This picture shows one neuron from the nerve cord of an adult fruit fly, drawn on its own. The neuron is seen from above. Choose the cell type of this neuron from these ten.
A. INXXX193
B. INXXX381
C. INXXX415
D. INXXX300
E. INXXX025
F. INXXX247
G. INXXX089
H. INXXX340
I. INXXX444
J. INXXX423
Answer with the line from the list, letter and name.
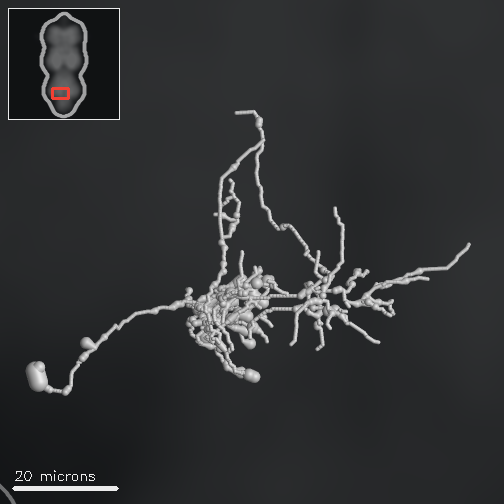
I. INXXX444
